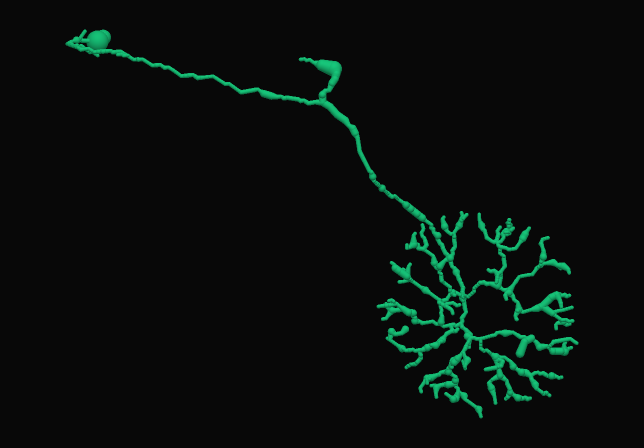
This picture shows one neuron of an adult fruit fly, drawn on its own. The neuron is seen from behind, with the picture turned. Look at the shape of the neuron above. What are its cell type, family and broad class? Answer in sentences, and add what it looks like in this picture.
Its cell type is ER3w_c. Its family is hemilineage EBa1. It is a central-brain intrinsic neuron. Its cell body lies at the upper left of the picture. The picture shows dozens of branch ends.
